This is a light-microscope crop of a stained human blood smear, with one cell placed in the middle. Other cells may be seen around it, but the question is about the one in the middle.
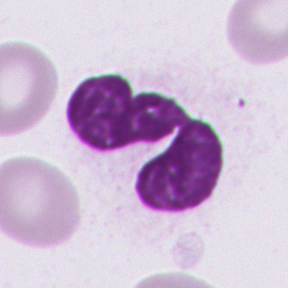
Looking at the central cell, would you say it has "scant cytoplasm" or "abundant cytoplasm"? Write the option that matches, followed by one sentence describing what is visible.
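Abundant cytoplasm. The cytoplasm is abundant and very pale pink.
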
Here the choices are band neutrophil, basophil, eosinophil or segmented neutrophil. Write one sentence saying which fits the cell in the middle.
Centred in the crop is a segmented neutrophil.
